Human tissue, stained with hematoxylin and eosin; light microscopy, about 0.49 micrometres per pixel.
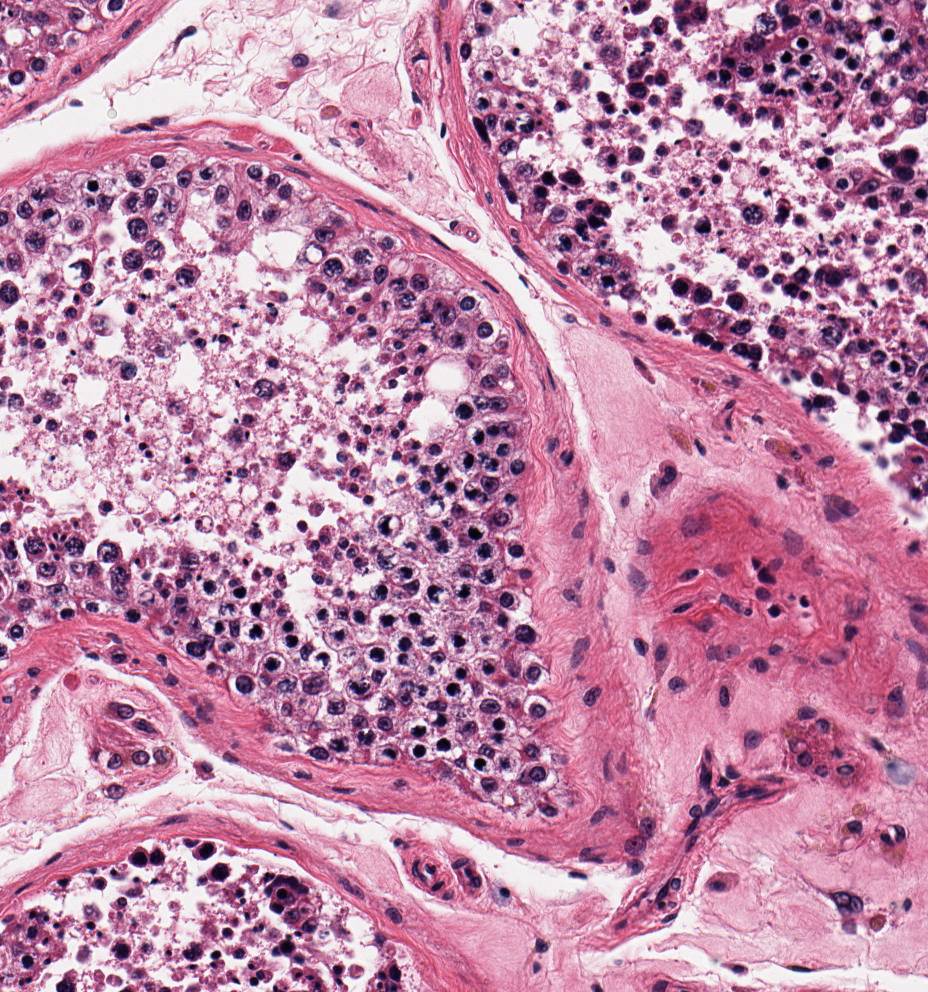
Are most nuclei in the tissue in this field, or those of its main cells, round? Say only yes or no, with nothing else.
Yes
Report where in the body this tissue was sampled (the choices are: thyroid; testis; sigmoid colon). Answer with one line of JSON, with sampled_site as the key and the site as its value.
{"sampled_site": "testis"}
